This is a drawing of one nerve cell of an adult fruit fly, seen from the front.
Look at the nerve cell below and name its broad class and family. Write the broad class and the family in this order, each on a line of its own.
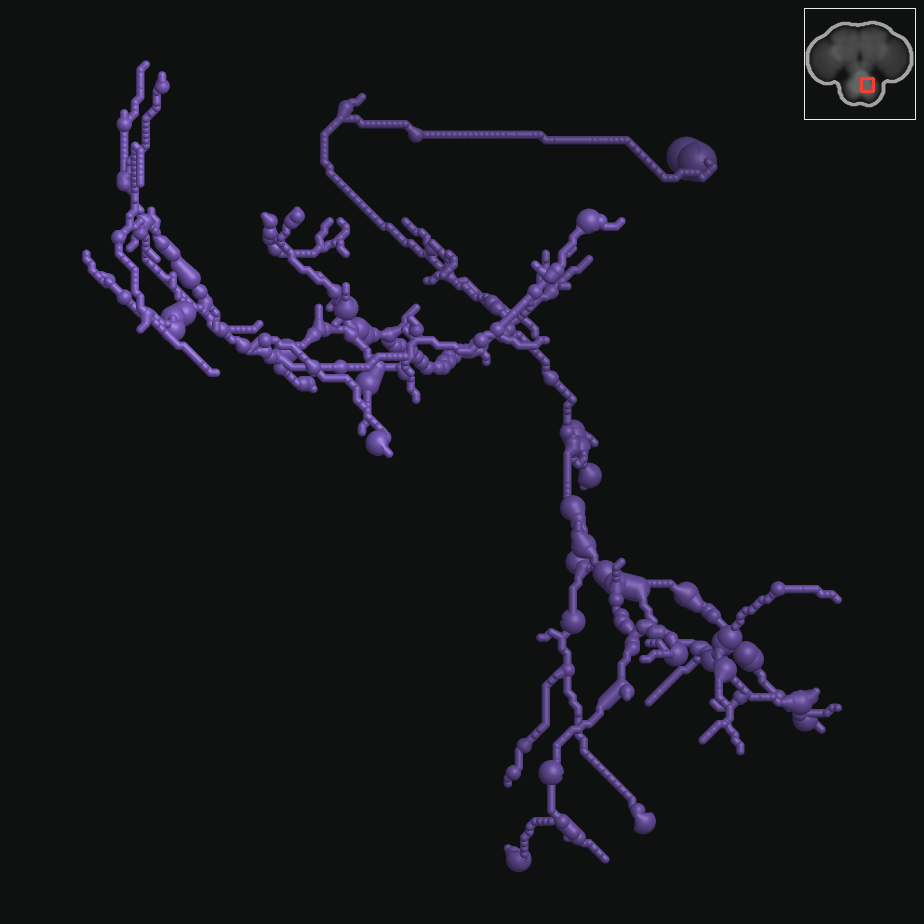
nerve-cord intrinsic neuron
hemilineage 21A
